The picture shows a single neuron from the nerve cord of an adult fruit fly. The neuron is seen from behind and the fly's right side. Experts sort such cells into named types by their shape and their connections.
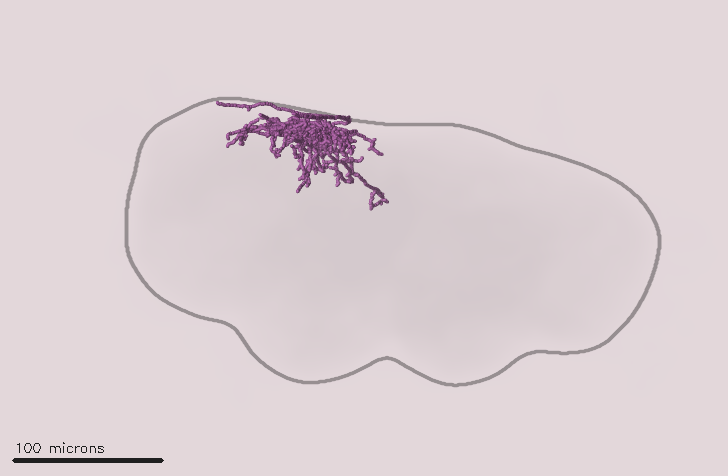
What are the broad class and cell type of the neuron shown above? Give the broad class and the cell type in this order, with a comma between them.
efferent neuron of the nerve cord, ENXXX128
